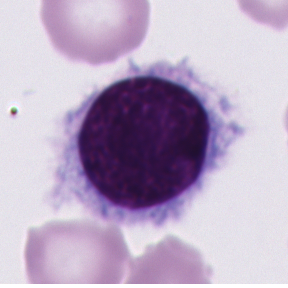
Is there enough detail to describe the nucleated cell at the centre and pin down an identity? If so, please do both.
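Outline ragged, not smooth. Fine hair-like projections stick out all around the edge. Nucleus without indentation or lobes; cytoplasm free of vacuoles. Hairy cell.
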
